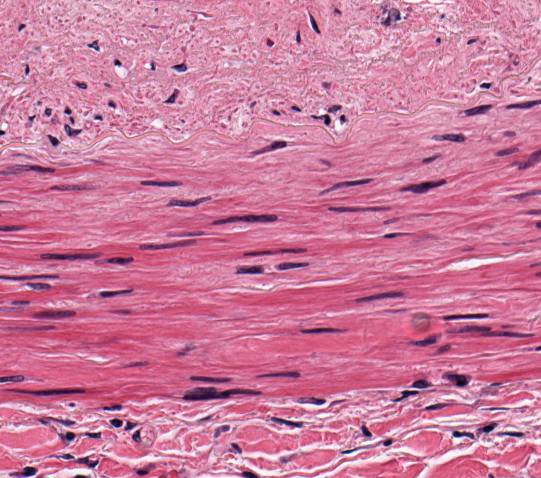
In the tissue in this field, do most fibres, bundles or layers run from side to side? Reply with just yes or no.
Yes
